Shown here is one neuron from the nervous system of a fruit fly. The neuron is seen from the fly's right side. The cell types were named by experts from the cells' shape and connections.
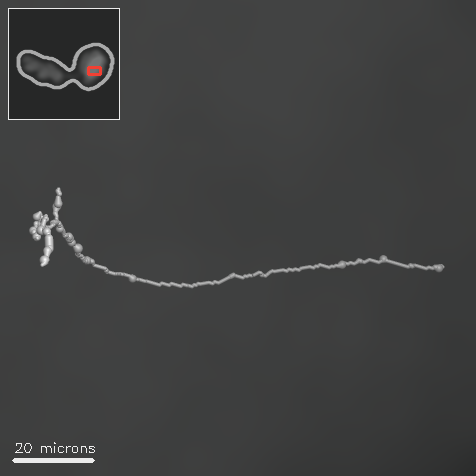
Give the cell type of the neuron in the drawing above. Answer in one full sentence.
By its cell type, the neuron is JO-ED2_a.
